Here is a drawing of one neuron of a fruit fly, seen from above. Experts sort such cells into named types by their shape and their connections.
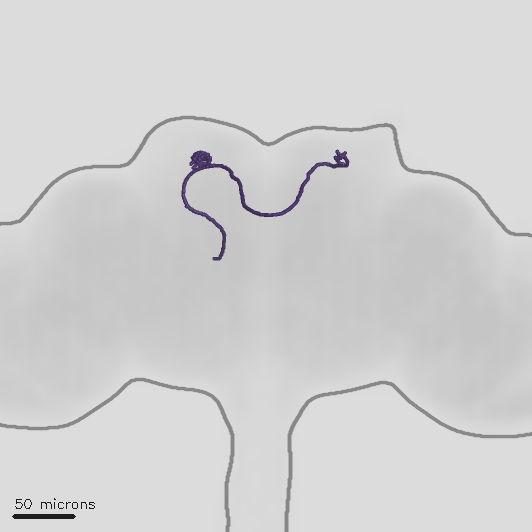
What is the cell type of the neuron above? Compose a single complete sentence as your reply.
This neuron represents the cell type ORN_VC2.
